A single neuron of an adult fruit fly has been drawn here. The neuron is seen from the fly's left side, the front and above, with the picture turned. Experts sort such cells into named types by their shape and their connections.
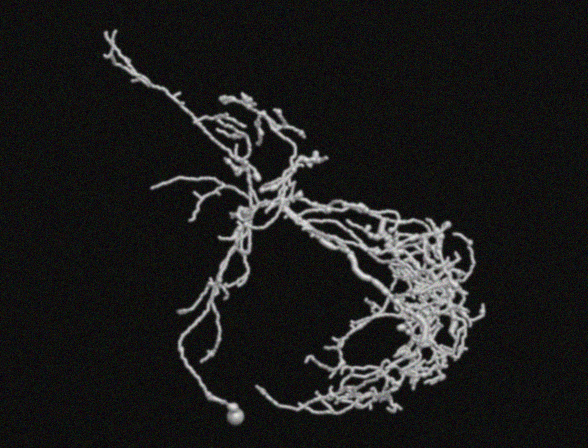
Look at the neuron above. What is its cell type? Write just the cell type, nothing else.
SLP379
